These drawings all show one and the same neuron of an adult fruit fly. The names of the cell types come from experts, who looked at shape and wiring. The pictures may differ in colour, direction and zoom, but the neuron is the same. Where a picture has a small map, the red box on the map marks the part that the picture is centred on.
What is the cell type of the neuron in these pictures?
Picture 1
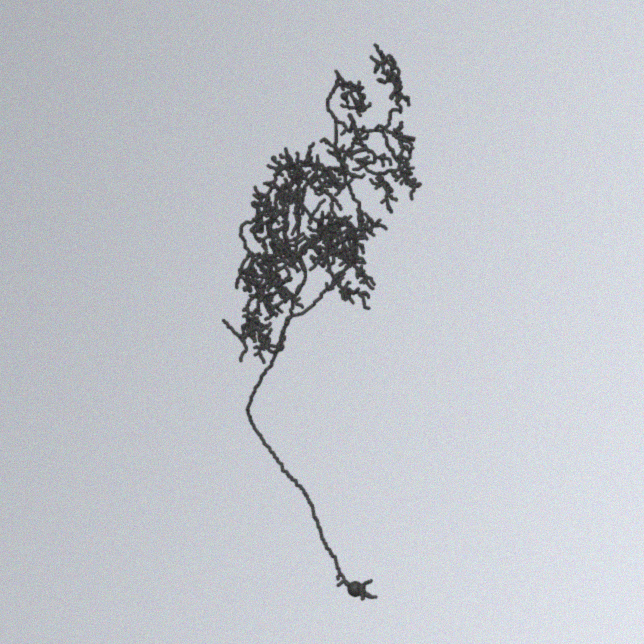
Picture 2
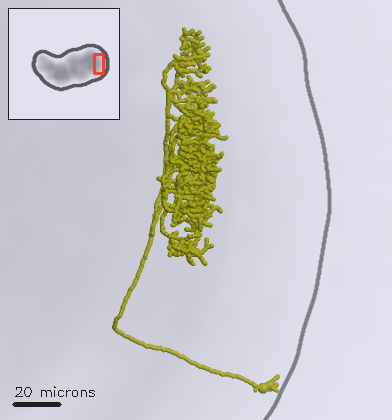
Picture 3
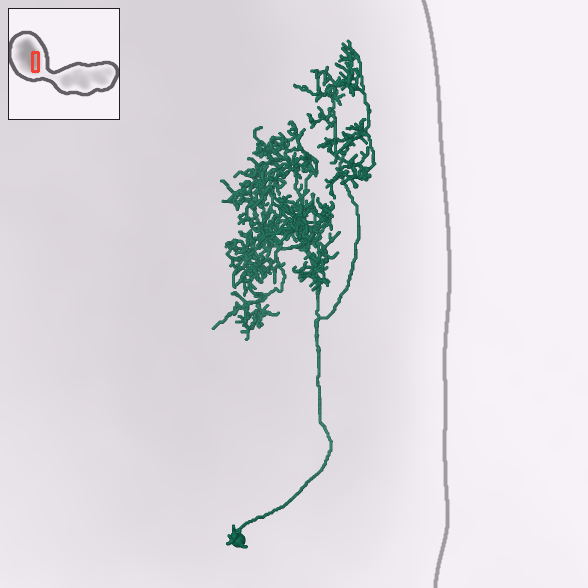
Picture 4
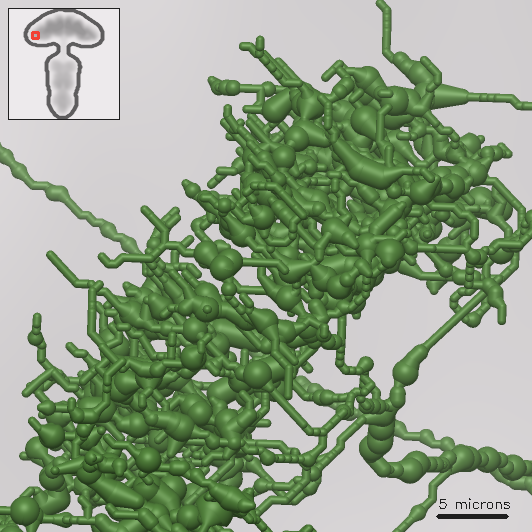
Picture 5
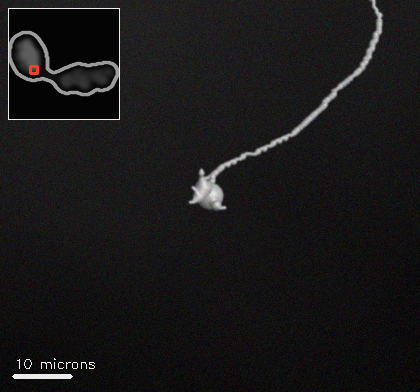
Pm3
